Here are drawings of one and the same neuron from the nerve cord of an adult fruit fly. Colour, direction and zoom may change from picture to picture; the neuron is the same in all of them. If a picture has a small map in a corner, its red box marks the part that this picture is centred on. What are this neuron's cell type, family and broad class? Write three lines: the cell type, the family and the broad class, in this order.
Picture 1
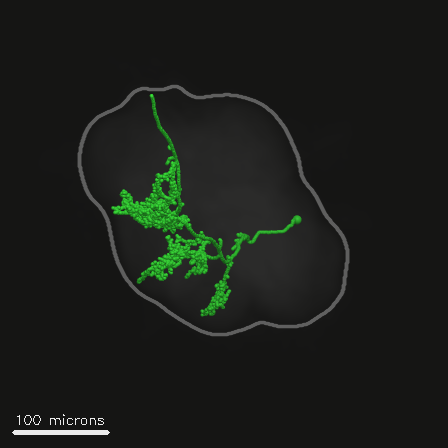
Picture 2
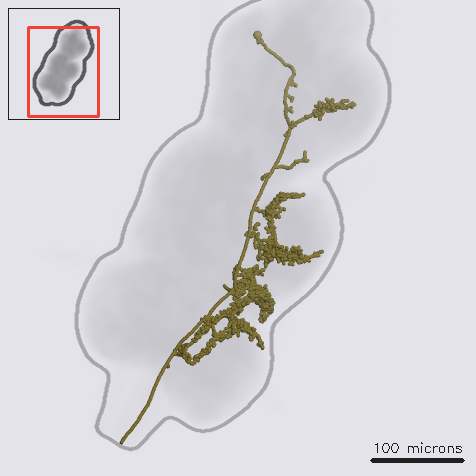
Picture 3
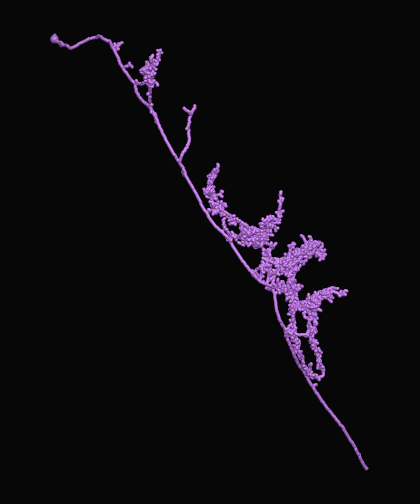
AN09B009
hemilineage 09B
ascending neuron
